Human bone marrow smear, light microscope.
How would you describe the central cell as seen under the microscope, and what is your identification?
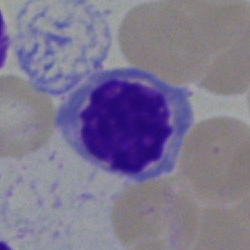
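Roughly oval in outline, the cell has a small angular corner on its right side. Its chromatin is dark purple and coarsely clumped, with a few paler patches. A rim of cytoplasm encircles the nucleus, reaching its greatest width on the left, and no granules appear in it. The cell is an erythroblast.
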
